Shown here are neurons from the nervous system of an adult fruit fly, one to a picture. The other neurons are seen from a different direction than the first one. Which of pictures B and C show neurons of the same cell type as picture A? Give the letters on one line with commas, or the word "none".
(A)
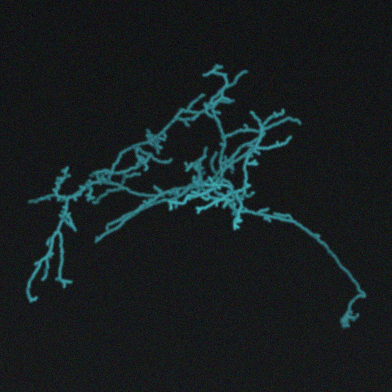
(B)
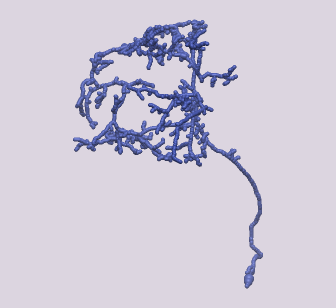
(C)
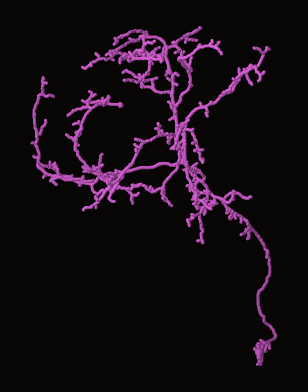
none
